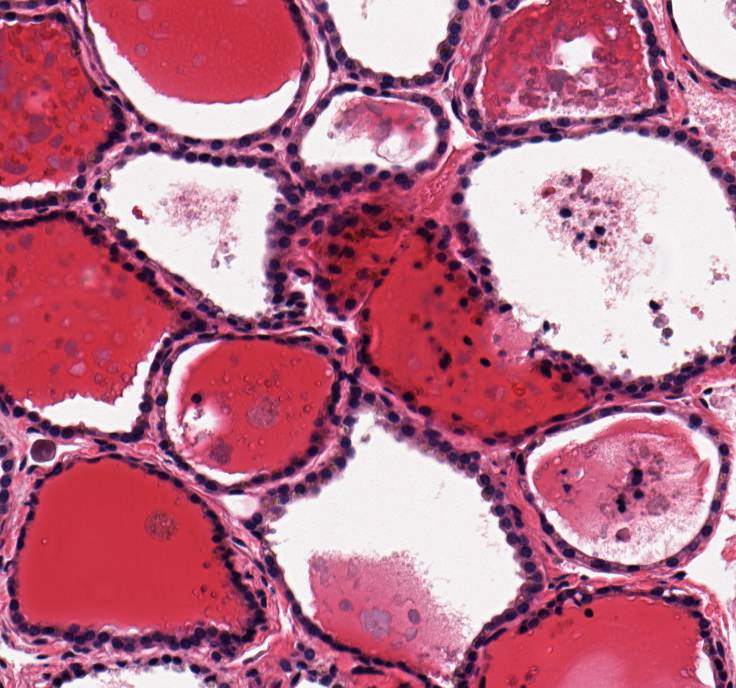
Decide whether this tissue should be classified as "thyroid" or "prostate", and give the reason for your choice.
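Thyroid, not prostate. The field is packed with closed, rounded follicles of widely varying size, sitting close together.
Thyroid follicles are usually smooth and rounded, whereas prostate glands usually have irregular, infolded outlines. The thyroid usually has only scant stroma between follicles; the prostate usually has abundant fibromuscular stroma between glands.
A single layer of low cuboidal to flattened cells with round dark nuclei lines each follicle. Some follicles hold free small dark round nuclei, clearest in the large pale one at right; red contents at left hold small round clear vacuoles.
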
